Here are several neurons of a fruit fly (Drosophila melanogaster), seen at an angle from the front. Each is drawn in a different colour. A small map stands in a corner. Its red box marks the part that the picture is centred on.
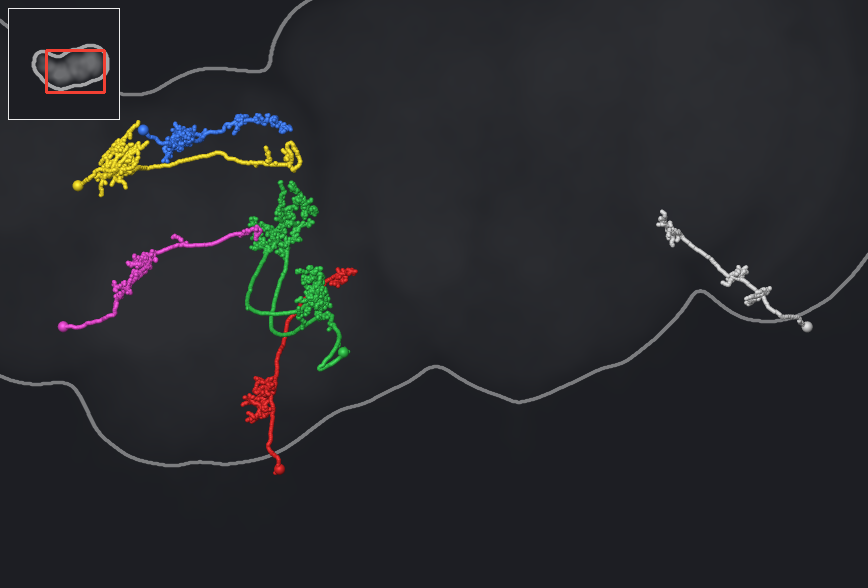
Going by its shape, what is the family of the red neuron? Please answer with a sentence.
The family is Tm.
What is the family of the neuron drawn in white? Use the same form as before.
The family is TmY.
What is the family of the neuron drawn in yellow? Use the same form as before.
The family is Tm.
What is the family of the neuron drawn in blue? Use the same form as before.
The family is TmY.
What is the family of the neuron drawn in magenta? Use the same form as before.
The family is TmY.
